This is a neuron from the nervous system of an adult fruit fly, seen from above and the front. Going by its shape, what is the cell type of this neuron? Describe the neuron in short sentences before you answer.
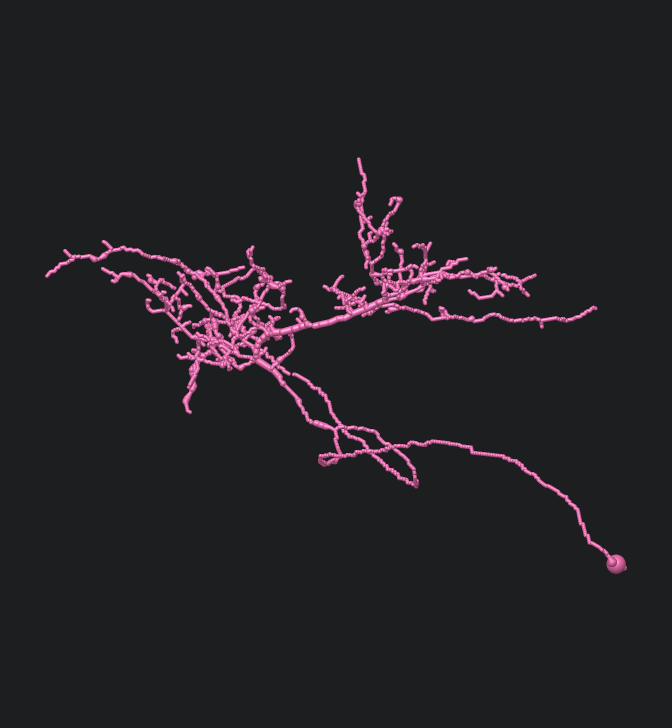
The cell body is at the lower right of the picture. The picture shows dozens of branch ends. This is a central-brain intrinsic neuron. It is of cell type PS030.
